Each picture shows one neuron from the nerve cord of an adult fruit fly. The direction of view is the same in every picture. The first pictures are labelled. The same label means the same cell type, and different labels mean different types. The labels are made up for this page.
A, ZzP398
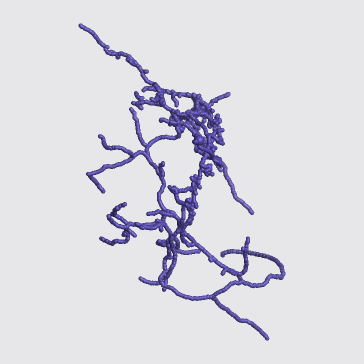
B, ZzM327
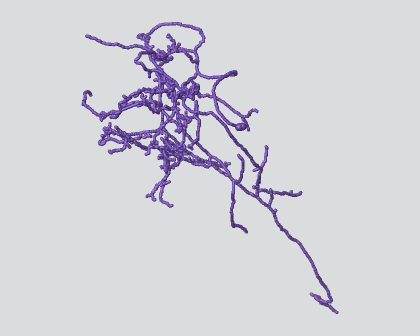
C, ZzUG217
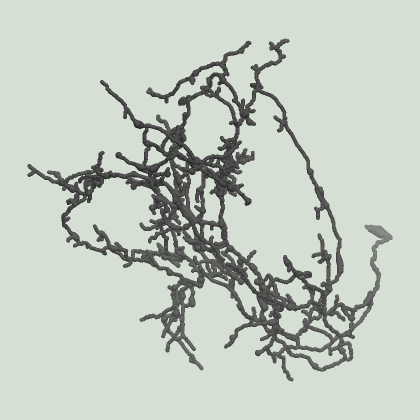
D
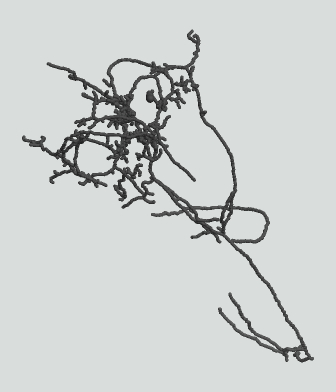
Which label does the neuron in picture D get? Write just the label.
ZzM327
